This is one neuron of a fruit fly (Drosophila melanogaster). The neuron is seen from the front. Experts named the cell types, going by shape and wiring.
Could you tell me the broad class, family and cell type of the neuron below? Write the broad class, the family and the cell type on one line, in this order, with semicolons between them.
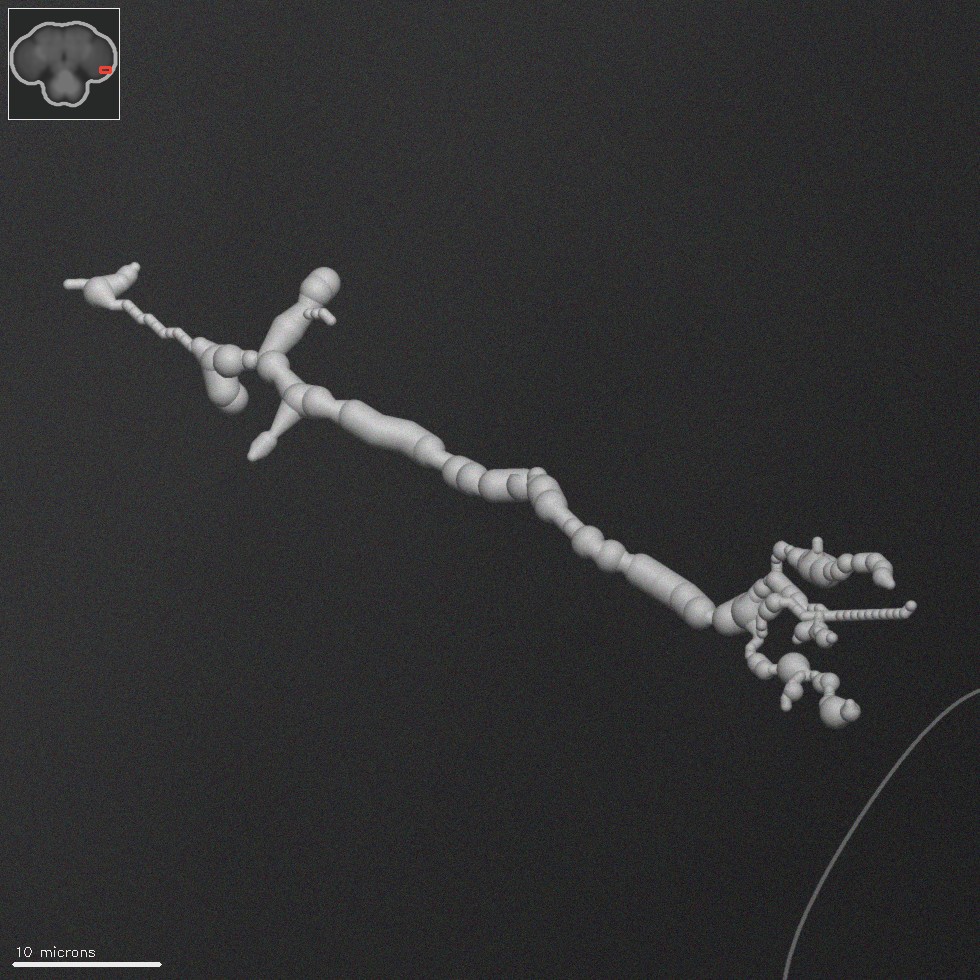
optic-lobe intrinsic neuron; L; L4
